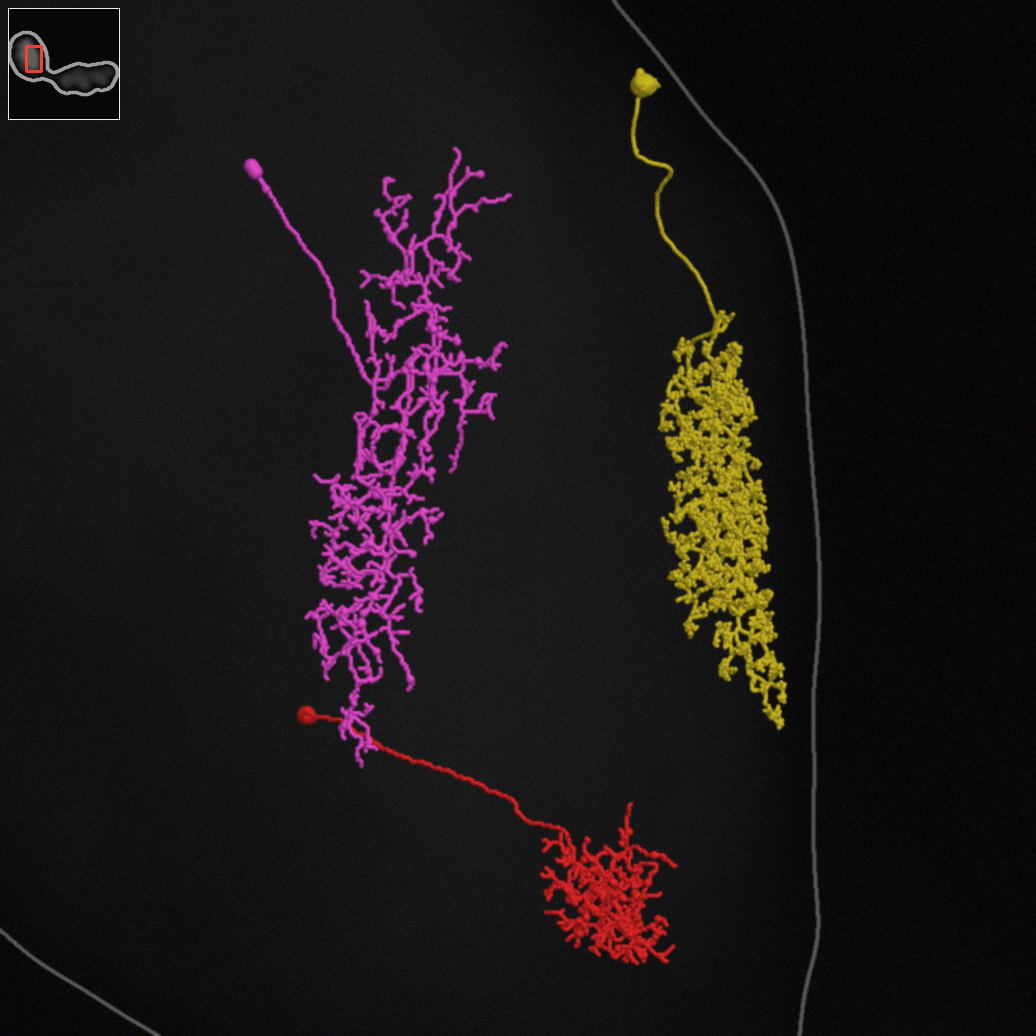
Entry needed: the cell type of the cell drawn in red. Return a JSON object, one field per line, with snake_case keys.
{
 "cell_type": "Pm5"
}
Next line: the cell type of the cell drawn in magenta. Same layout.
{
 "cell_type": "Pm6"
}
